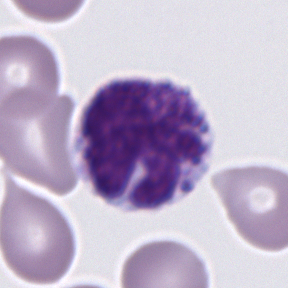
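Basophil in the middle of this stained blood smear: coarse, dark violet granules appear to be scattered over the whole cell. They seem to lie over the nucleus, hiding much of its outline. At the margin, granules make the cell edge look bumpy. From the lower edge of the nuclear mass, a narrow pale cleft runs upward into it.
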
